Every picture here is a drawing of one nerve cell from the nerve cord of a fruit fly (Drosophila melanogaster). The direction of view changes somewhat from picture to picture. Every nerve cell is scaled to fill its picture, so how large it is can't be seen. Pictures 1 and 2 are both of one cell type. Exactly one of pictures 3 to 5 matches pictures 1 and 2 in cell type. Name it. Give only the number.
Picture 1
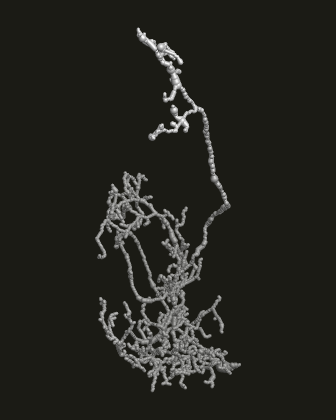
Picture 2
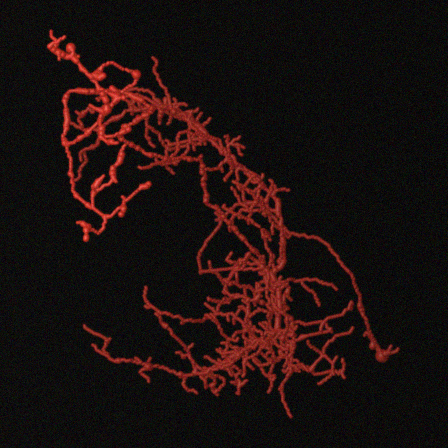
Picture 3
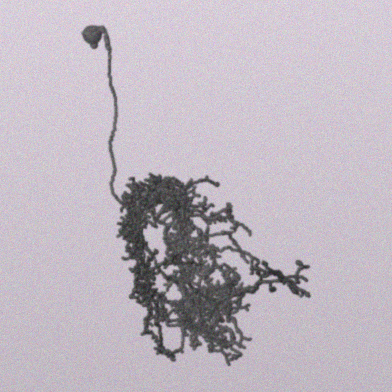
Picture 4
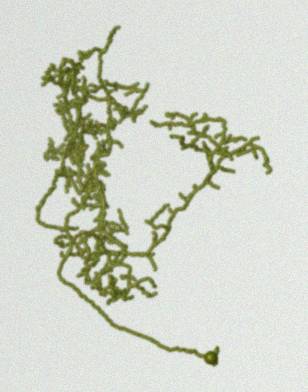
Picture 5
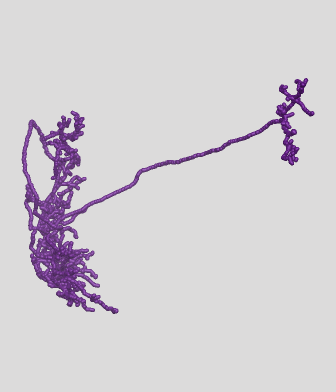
5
